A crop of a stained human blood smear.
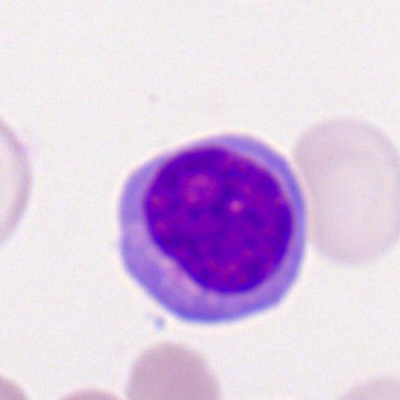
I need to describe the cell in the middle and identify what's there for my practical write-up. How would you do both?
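The outline of the cell is round and smooth, and its surface shows no projections. The nucleus lies off-centre toward the upper right, leaving a wider rim of cytoplasm on the left. No granules are visible in the cytoplasm. This cell is a lymphocyte.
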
